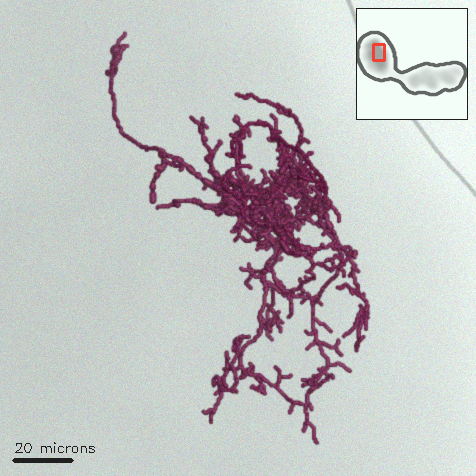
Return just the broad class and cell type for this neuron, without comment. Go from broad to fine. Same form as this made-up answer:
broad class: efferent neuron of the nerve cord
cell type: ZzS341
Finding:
broad class: central-brain intrinsic neuron
cell type: PLP004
